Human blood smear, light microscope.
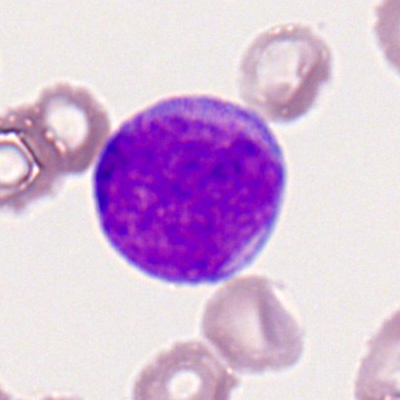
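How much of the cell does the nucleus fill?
Nearly the whole cell, leaving a thin blue rim of cytoplasm along the upper edge.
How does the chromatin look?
Finely granular rather than coarsely clumped.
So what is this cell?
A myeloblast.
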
